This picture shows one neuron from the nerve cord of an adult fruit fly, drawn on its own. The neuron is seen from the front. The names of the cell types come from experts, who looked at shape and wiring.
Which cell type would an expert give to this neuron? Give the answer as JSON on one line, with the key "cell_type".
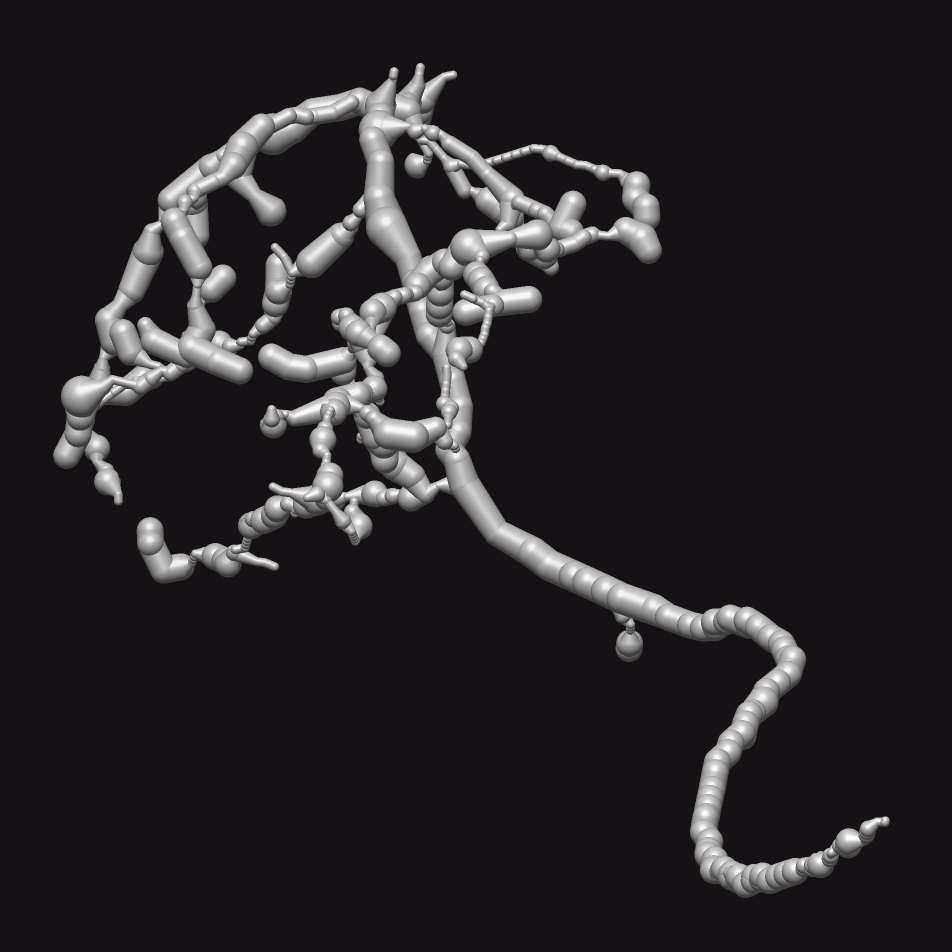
{"cell_type": "IN06B040"}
